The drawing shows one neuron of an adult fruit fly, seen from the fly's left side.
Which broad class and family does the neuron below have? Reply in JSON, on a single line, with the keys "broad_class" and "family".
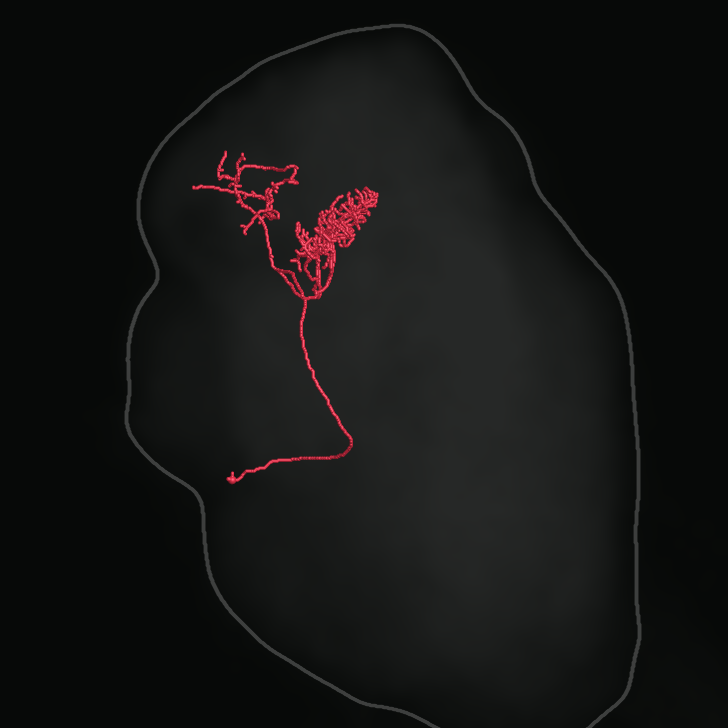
{"broad_class": "central-brain intrinsic neuron", "family": "hemilineage LALv1_dorsal"}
